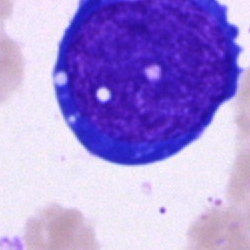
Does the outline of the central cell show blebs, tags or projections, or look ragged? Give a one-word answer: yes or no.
Yes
